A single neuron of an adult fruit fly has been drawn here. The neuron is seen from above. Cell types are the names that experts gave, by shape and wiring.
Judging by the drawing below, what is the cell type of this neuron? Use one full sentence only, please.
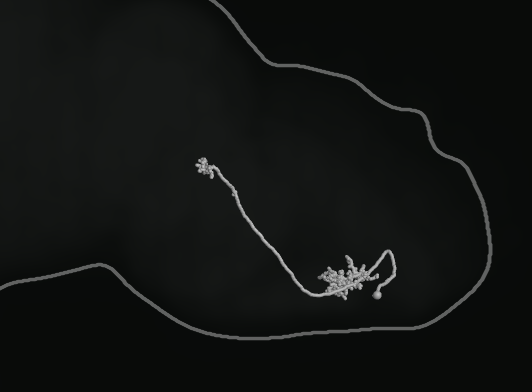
To this neuron applies the cell type name Tm5b.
